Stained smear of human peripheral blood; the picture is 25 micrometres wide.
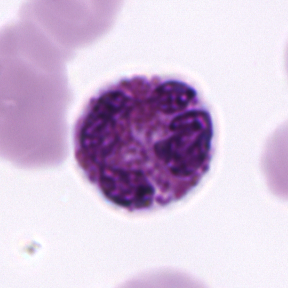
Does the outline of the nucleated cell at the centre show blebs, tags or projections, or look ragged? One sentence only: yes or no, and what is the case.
No, what this cell has is a smooth outline, not a rough one.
